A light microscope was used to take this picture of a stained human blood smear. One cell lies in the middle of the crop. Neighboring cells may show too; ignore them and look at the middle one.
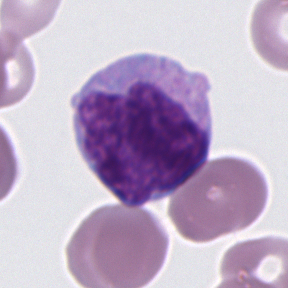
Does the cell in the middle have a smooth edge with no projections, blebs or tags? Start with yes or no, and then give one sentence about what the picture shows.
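No. The outline bulges in a small rounded knob at the upper right.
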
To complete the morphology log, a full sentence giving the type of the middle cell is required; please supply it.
By classification, the middle cell of this crop is an atypical promyelocyte.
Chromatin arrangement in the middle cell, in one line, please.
The nucleus shows chromatin that is coarsely clumped.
